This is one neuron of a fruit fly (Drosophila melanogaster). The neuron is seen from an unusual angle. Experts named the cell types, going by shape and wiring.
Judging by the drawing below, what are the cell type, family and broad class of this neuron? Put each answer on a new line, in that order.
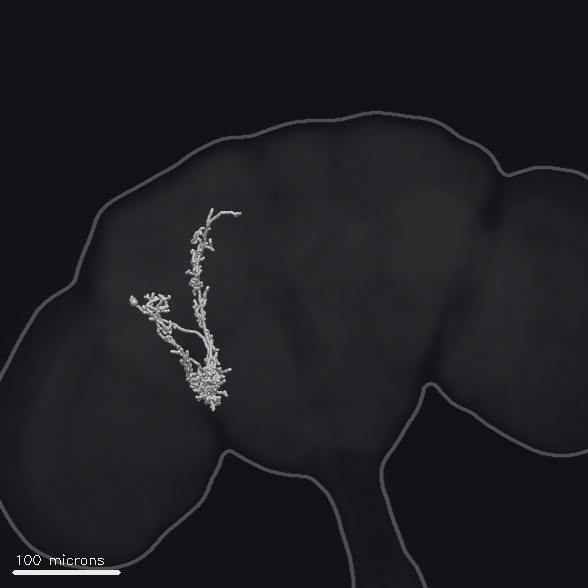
WEDPN5
hemilineage WEDa2
central-brain intrinsic neuron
